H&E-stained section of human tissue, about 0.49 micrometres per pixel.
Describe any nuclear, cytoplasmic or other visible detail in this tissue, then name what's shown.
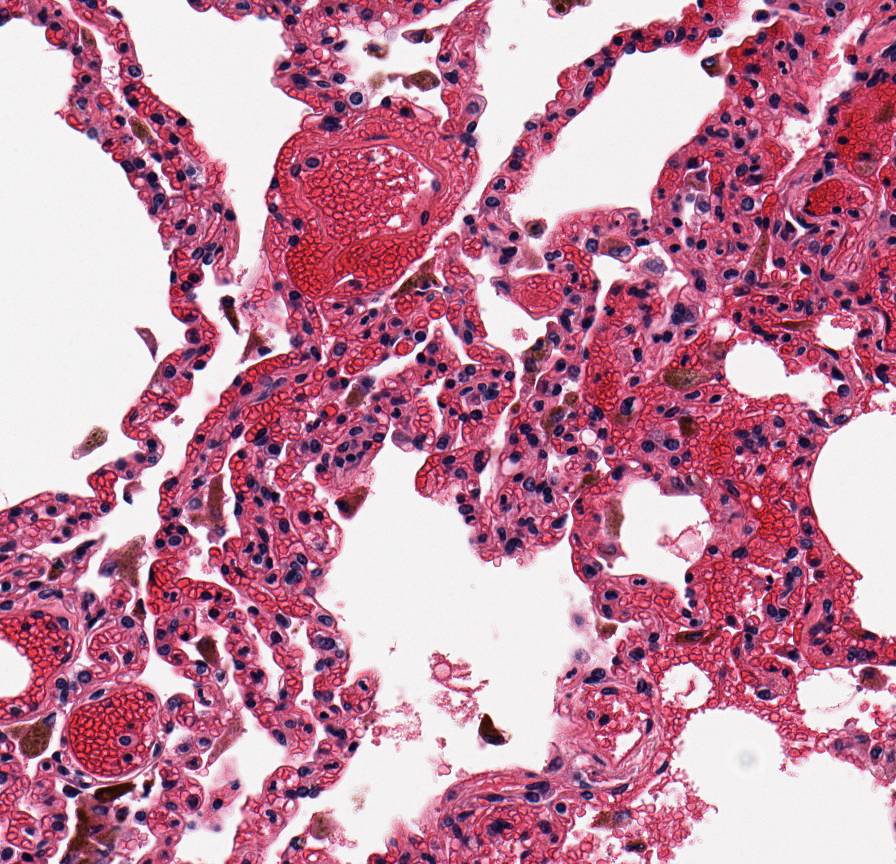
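Thin branching septa form a lacy network around large empty spaces, widest left and centre. Larger round vessels filled with red blood cells lie at upper centre and lower left. Cells with golden-brown granular pigment are scattered in septa and spaces. The central space holds a few detached cells, one brown-pigmented near the bottom. This is lung.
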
